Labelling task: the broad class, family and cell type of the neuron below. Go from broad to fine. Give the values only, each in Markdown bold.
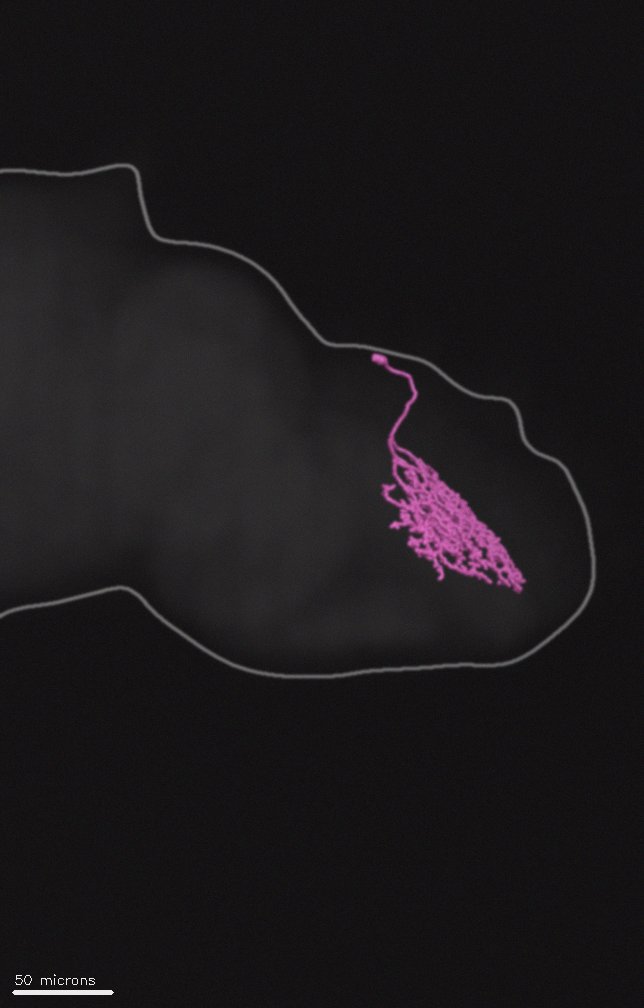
**optic-lobe intrinsic neuron**, **Cm**, **Cm19**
